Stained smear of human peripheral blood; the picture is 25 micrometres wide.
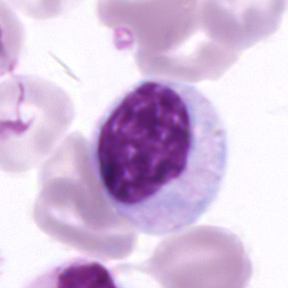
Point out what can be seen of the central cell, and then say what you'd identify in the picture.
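Measuring about 14 by 12 micrometres, the cell has a smooth, roughly round outline. Its nucleus is oval, about 11 by 8 micrometres, and occupies about 60% of the cell's area. The nucleus lies toward the upper left, while the rim of cytoplasm is widest on the lower right. The chromatin is coarsely clumped and stains dark purple, and the cytoplasm is pale greyish blue. The cell shown is a metamyelocyte.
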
